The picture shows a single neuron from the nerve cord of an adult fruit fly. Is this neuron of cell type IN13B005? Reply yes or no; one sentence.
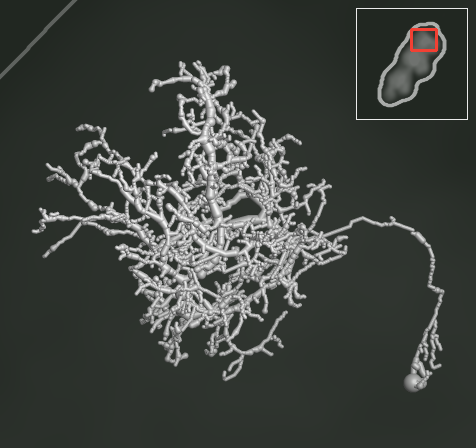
No, the neuron is not cell type IN13B005; its type is a different one.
